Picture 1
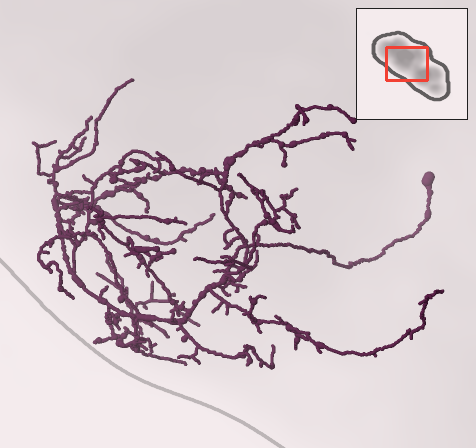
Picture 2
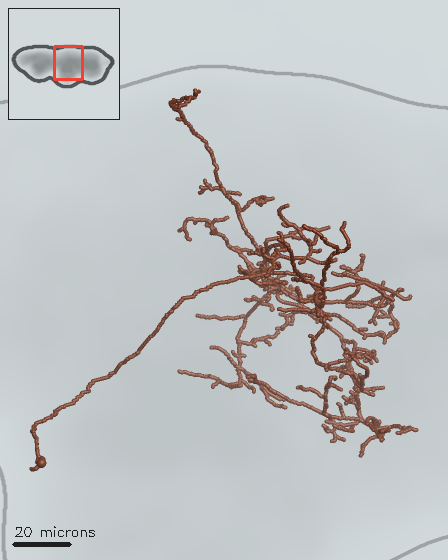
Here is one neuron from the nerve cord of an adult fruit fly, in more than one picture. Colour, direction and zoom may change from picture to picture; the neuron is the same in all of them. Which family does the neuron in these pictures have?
hemilineage 12A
